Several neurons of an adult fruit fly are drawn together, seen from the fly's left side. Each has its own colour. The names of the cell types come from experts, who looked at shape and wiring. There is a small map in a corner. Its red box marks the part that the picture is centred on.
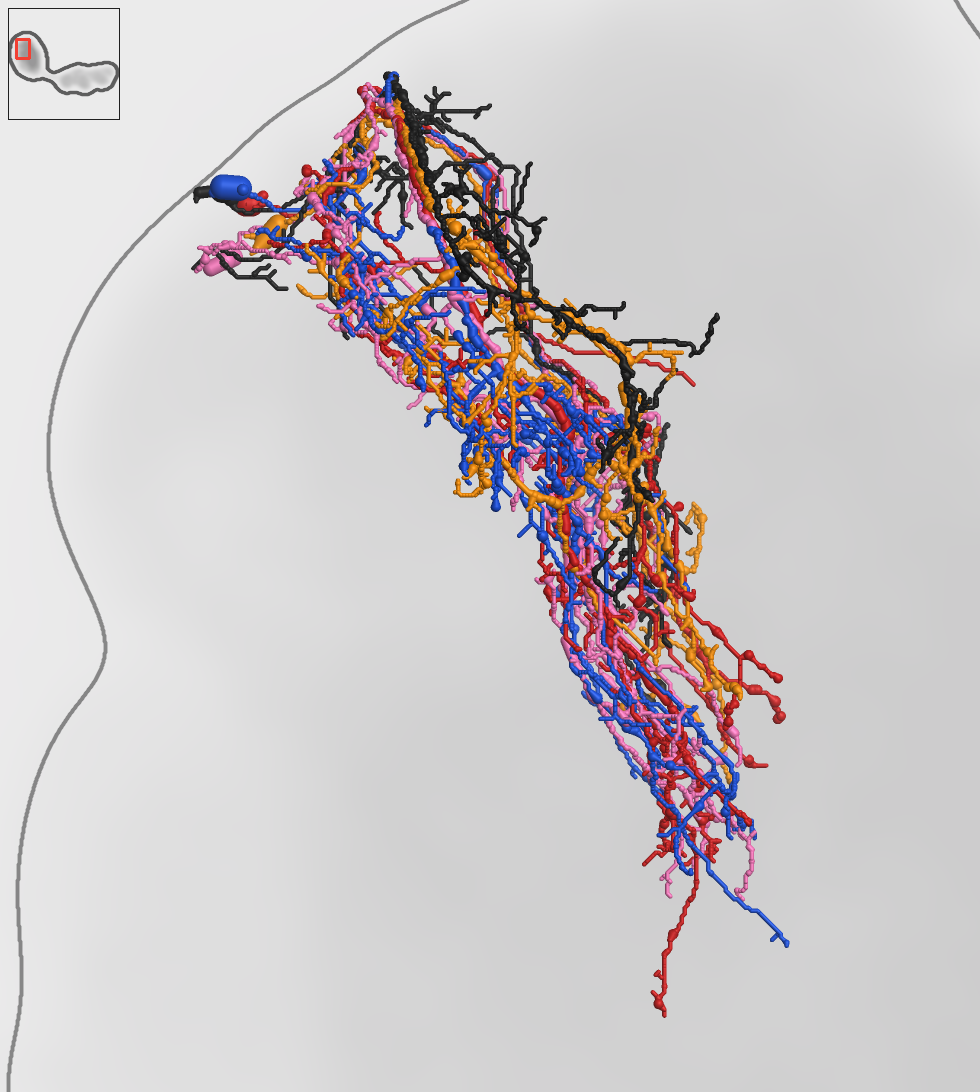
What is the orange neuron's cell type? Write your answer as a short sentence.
The cell type is SIP142m.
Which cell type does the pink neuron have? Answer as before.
The cell type is SIP141m.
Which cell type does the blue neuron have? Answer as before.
The cell type is SIP140m.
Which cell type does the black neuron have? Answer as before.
The cell type is SMP723m.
